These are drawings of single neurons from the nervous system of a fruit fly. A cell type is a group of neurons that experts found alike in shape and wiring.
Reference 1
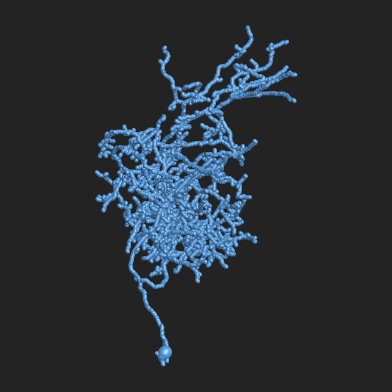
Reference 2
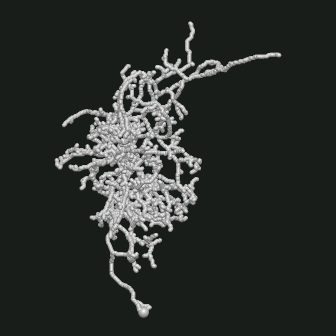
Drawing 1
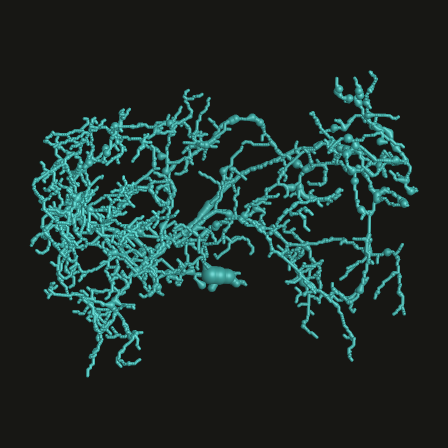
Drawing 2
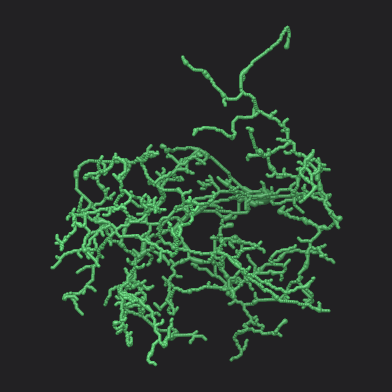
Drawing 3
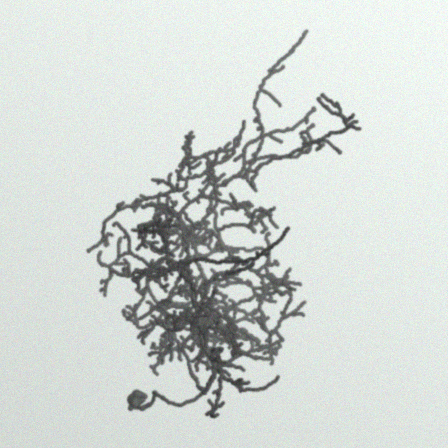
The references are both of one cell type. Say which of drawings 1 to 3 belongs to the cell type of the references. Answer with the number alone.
3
